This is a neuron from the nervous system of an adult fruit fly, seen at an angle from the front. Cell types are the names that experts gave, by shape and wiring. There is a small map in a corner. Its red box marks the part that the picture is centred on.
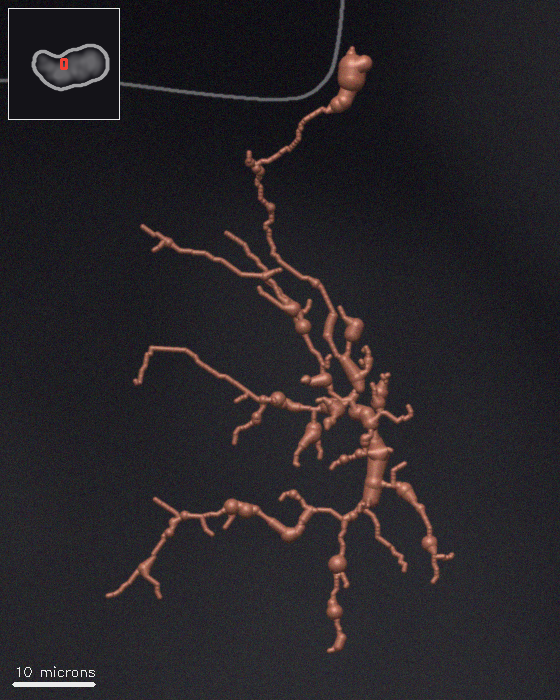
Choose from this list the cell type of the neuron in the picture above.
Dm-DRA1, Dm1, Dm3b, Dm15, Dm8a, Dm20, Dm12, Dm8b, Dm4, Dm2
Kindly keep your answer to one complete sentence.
Under the cell type Dm-DRA1 falls this neuron.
